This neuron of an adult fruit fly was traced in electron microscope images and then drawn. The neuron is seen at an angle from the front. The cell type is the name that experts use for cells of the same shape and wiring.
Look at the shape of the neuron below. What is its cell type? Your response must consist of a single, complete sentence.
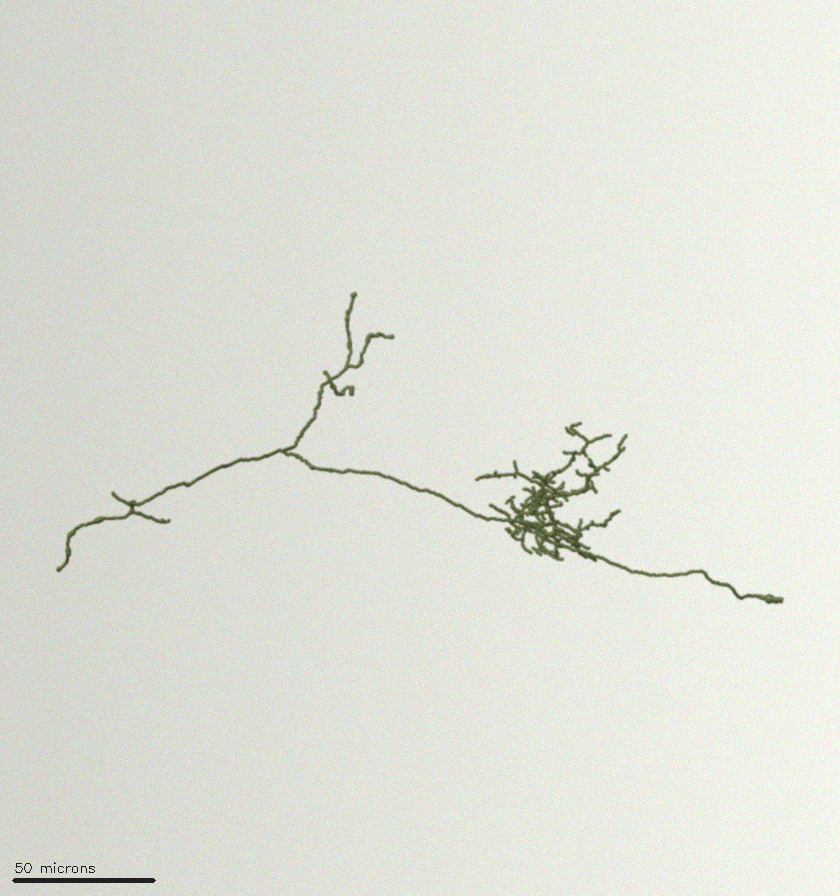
The neuron here falls under cell type IN08B092.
